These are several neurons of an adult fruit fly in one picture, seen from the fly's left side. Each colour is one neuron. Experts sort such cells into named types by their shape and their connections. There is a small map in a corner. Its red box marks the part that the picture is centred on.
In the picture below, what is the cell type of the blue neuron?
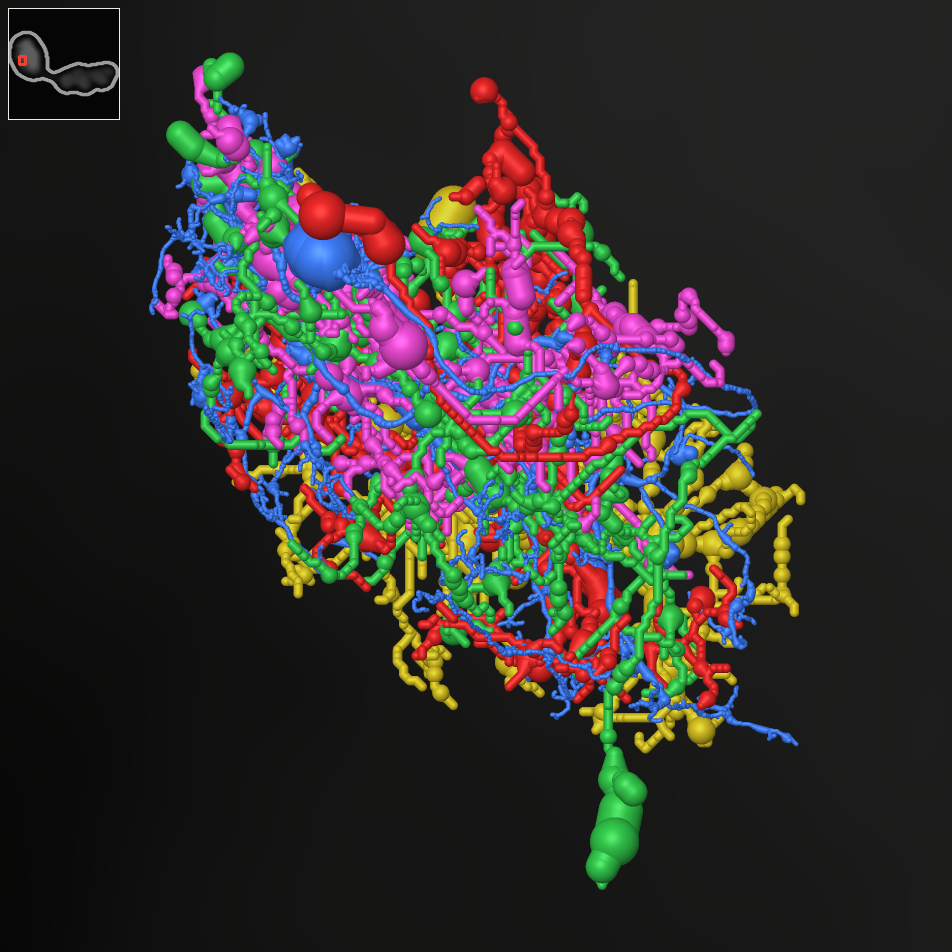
CB3373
